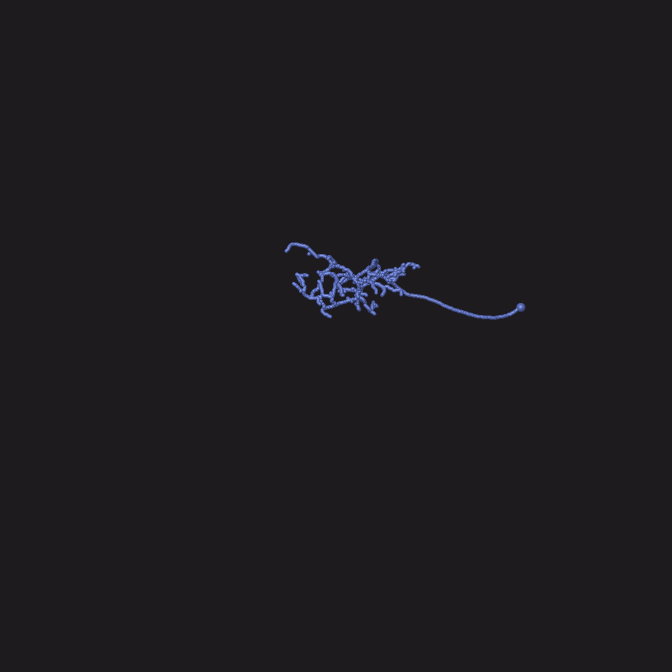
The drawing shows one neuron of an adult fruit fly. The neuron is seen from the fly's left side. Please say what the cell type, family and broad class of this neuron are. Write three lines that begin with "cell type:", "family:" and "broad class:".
cell type: IN06A093
family: hemilineage 06A
broad class: nerve-cord intrinsic neuron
